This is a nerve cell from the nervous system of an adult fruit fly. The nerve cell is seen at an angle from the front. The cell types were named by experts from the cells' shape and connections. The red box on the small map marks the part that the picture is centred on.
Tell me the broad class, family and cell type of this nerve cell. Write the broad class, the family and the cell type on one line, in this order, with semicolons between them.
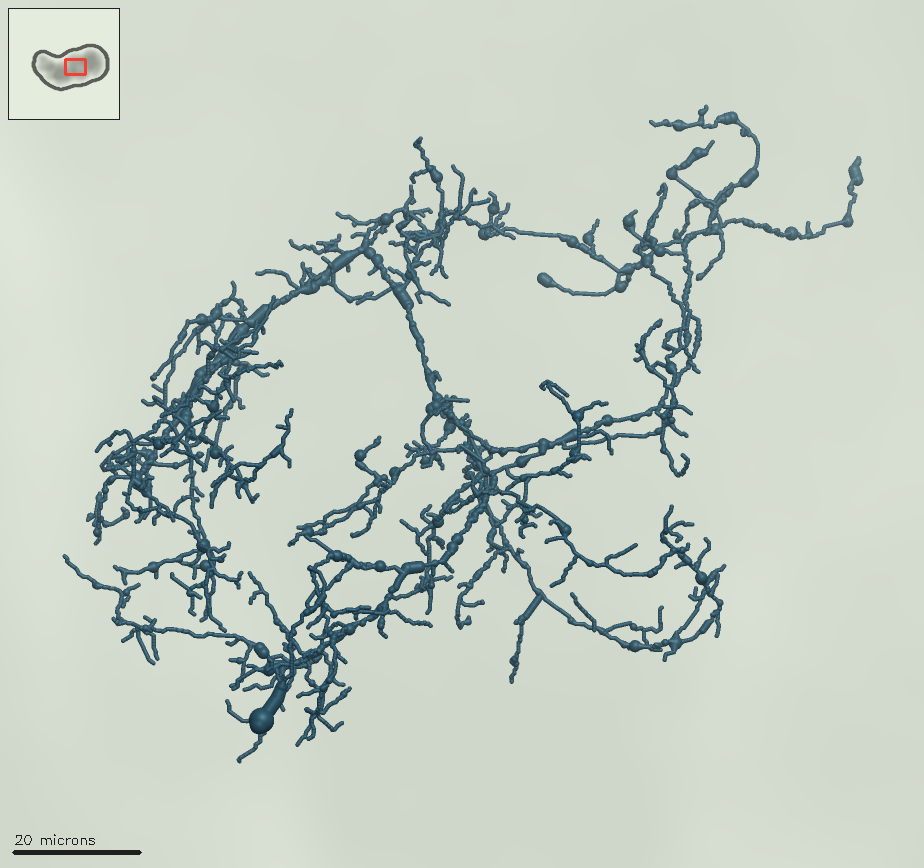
central-brain intrinsic neuron; hemilineage VLPl2_medial; CB2316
